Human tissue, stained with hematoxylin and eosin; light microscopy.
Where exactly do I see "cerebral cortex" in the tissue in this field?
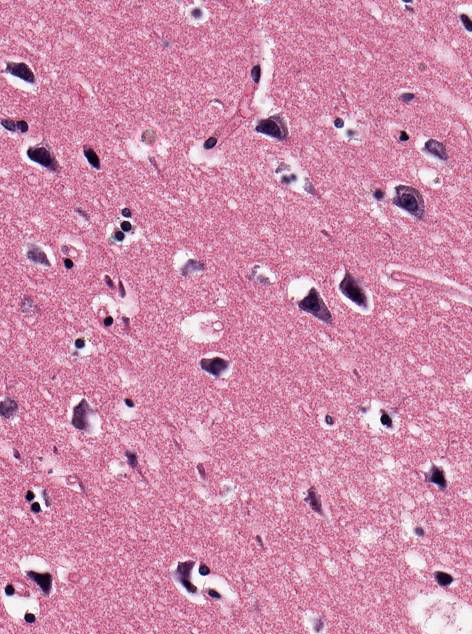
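Let's take the features one at a time against cerebral cortex. The whole field is pink, finely granular neuropil with cells scattered singly through it, and there is no epithelium and no gland. Neurons with angular, triangular cell bodies lie across the field, and these go with the name.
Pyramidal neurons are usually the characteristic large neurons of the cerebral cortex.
A thin capillary runs vertically near the top centre. Around most cell bodies you'll see a clear halo where the tissue has pulled away from them.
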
